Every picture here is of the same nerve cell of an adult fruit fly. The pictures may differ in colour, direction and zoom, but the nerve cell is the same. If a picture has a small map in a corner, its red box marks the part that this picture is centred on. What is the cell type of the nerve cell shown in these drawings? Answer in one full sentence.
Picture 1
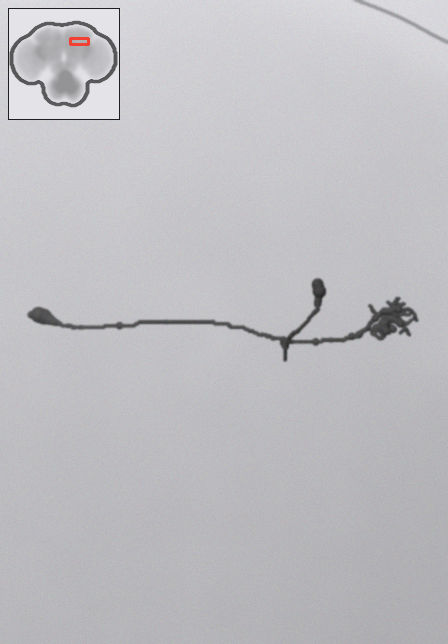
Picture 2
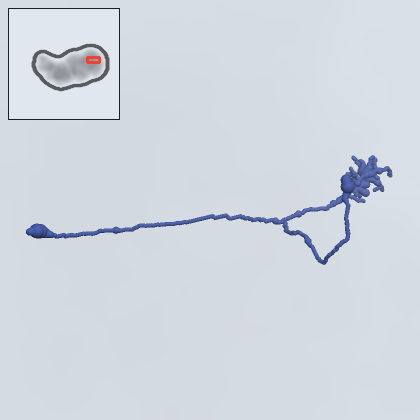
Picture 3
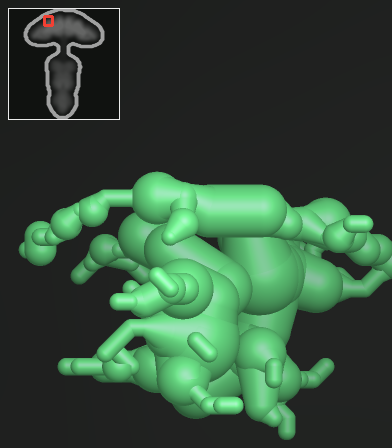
With respect to cell type, this nerve cell is TuBu07.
